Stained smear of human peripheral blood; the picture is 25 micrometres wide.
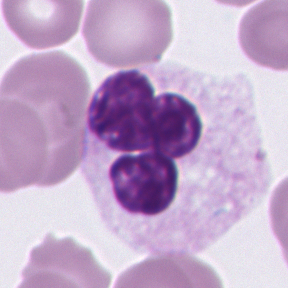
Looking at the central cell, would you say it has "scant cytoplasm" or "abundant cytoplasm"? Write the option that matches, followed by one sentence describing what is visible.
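Abundant cytoplasm. The cytoplasm is abundant and pale pinkish-lilac.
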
